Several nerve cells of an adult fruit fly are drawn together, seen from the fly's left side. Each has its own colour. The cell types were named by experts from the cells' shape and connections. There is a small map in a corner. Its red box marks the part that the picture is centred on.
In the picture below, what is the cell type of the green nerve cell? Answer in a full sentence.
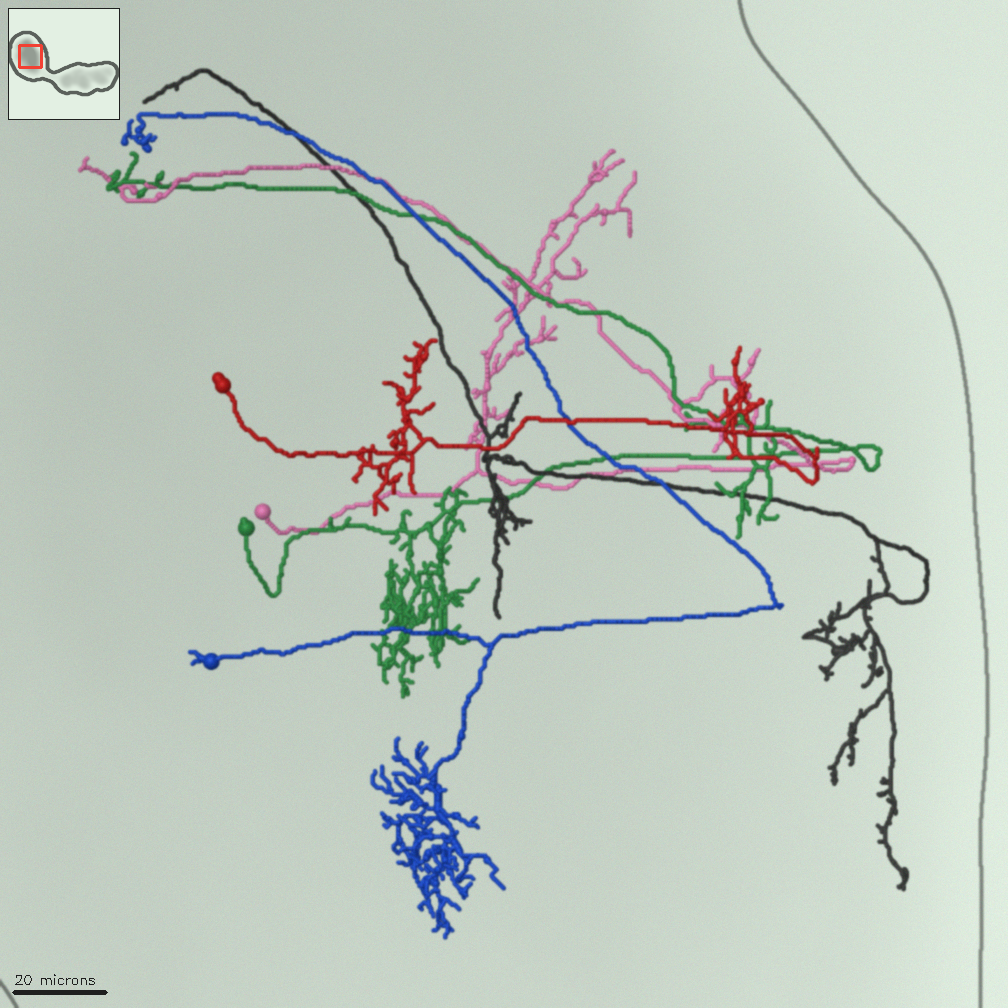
The cell type is MeTu4a.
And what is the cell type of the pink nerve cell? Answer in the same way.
The cell type is MeTu4e.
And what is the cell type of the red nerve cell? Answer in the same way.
The cell type is Tm34.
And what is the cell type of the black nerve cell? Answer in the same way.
The cell type is MeTu4c.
